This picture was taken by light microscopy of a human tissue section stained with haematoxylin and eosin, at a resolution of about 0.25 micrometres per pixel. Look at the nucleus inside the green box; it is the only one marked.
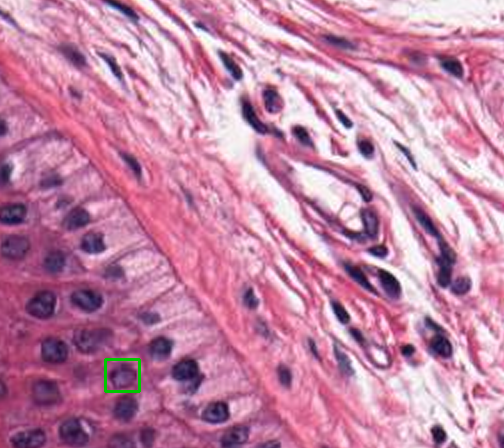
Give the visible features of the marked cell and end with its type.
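The nucleus is round to slightly oval and about the same size as the nuclei of the neighbouring cells. The nucleus is dark purple with a slightly mottled, uneven texture rather than a uniform solid stain. The nucleus is surrounded by a rim of pink cytoplasm, with faint pinker lines marking the borders with the adjacent cells. The cell lies among closely packed cells of similar appearance, stacked in several layers, a few cells in from the pink band of fibrous tissue that runs along the edge of this cell sheet. Type of cell: keratinocyte.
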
